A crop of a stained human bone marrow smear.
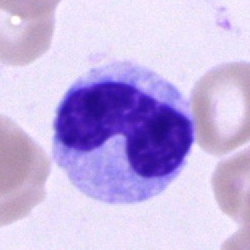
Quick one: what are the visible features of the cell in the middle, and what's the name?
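First the nucleus: it is horseshoe-shaped, with its notch opening downward, and it lies across the upper part of the cell. Next, nucleoli: none are visible in it. Then the cytoplasm: pale lilac. This is a band neutrophil.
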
